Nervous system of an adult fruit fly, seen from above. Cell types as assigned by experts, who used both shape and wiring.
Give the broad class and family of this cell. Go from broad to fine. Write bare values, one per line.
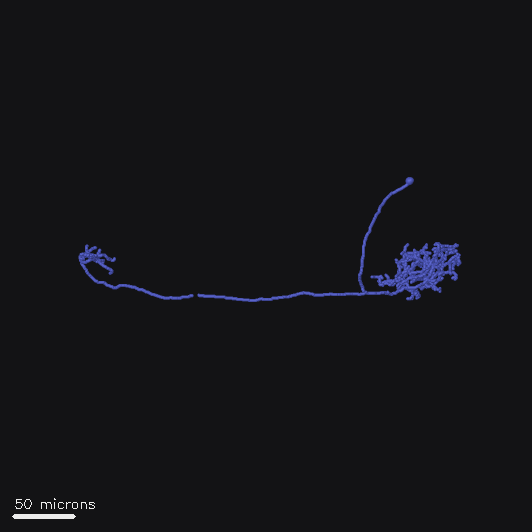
central-brain intrinsic neuron
hemilineage VLPa2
